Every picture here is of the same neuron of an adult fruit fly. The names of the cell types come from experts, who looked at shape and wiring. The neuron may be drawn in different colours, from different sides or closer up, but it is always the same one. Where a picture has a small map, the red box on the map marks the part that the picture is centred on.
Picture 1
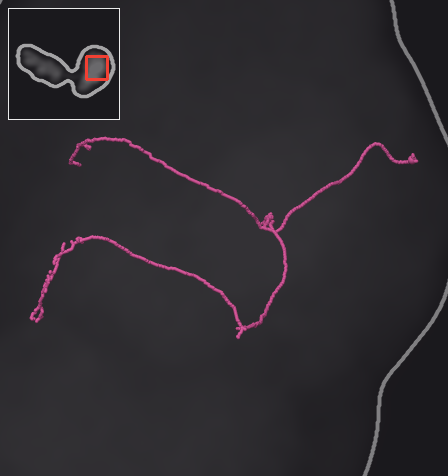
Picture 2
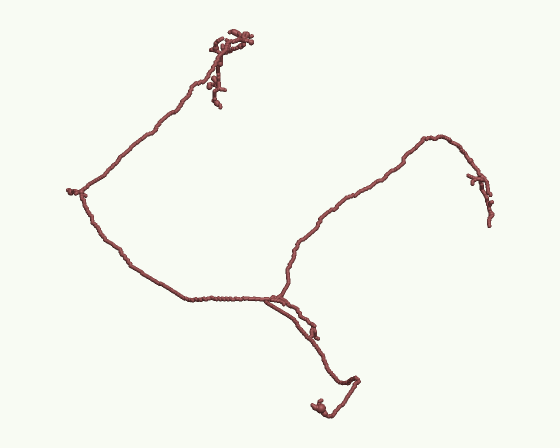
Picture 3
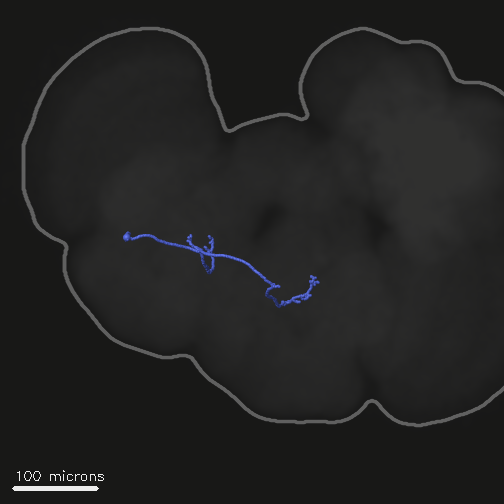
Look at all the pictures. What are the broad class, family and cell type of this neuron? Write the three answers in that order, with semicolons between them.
central-brain intrinsic neuron; hemilineage AOTUv3_ventral; PS087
